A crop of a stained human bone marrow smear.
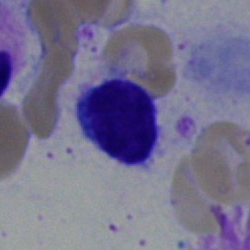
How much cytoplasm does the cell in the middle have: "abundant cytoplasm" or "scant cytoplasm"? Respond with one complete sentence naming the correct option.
In this cell, the cytoplasm is scant.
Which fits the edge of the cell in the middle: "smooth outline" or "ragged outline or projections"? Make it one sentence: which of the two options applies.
It is a smooth edge that this cell shows.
